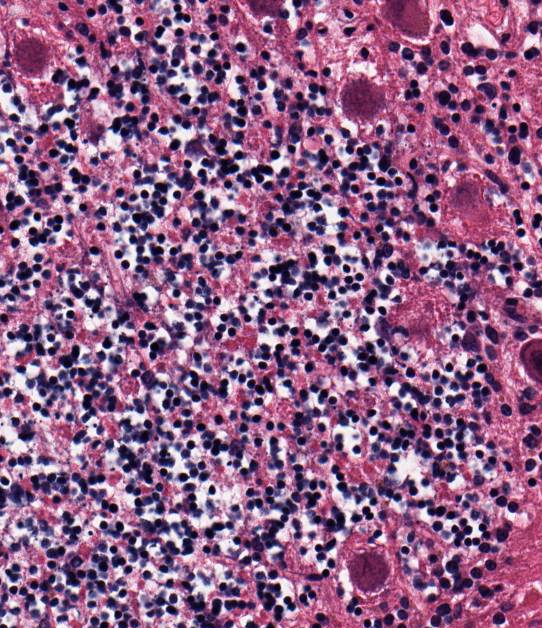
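Cerebellum, H&E. Filling most of the field: a dense sheet of small, uniformly round, dark nuclei with almost no cytoplasm visible. Mainly along the top and right edges: large neurons with abundant pink cytoplasm. Scattered among the small nuclei: pale-pink, nucleus-free islands of fibrillar material.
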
